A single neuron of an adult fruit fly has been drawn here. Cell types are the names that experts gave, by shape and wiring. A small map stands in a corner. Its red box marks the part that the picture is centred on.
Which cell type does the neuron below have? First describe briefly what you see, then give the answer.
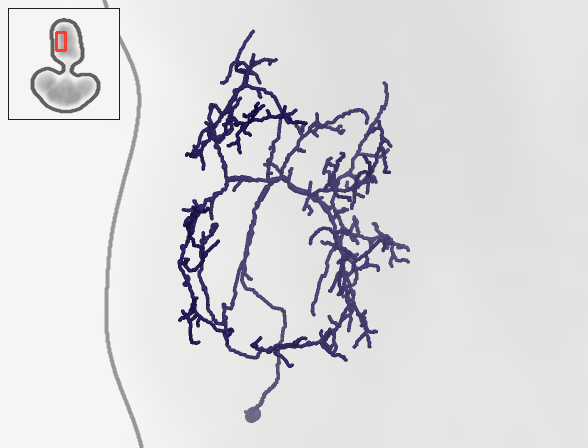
It lies in the nerve cord. The cell body can be seen at the bottom of the picture. It is a nerve-cord intrinsic neuron. It is of cell type IN16B097.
